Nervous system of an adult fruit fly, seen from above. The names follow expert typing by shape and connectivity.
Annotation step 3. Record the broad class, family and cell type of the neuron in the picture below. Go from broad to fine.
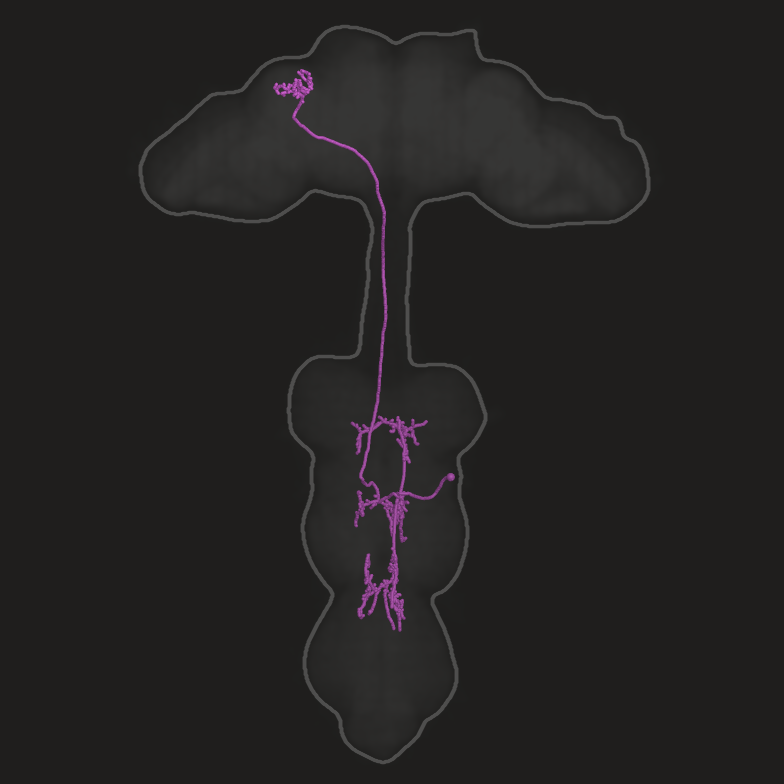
ascending neuron; hemilineage 08B; AN08B028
